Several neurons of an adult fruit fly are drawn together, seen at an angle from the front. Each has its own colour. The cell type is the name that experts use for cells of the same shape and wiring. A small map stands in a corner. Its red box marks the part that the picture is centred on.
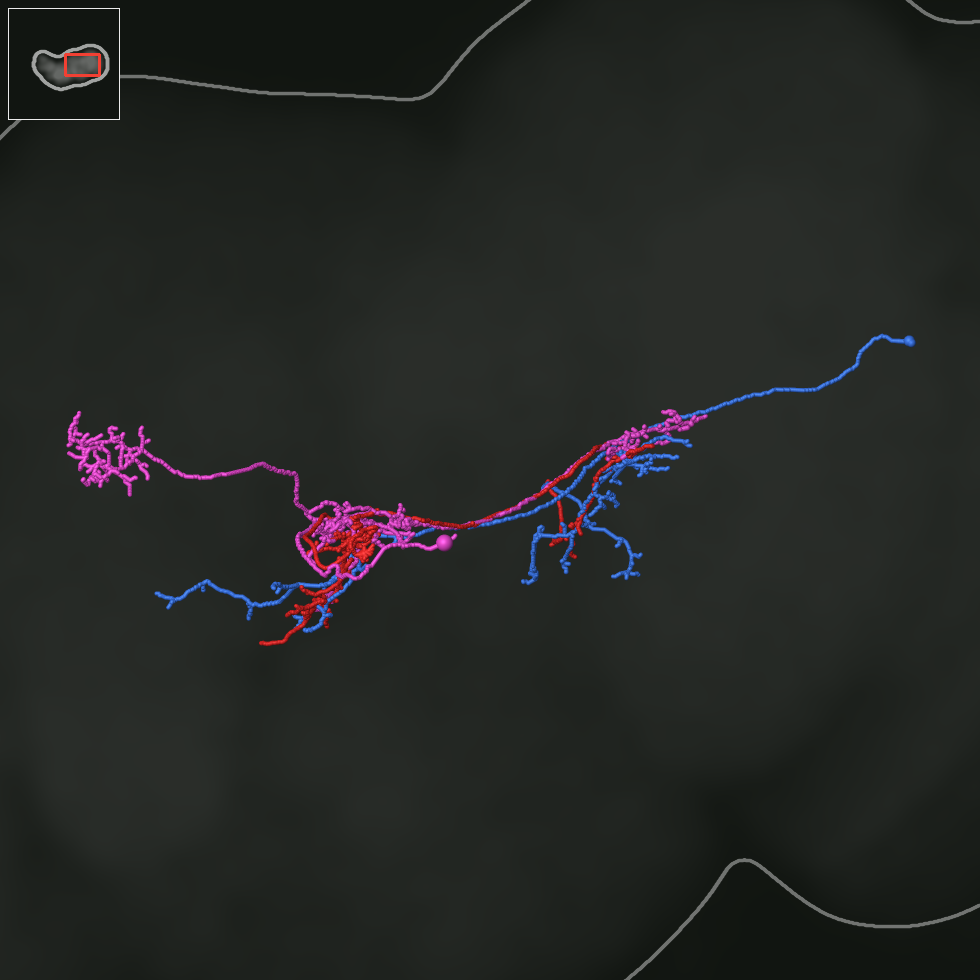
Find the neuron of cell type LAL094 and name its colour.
blue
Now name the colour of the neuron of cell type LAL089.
red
